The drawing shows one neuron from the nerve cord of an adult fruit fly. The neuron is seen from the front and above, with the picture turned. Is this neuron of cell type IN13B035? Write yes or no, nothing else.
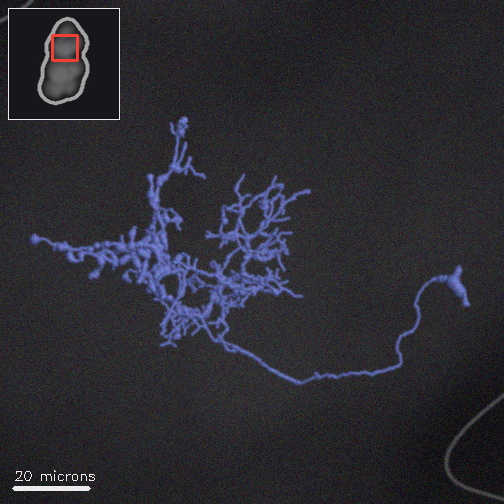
yes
